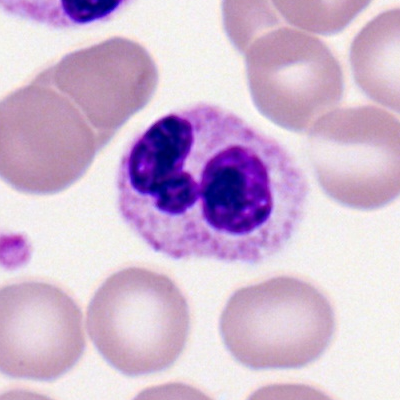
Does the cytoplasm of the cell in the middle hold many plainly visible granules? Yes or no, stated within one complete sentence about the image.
Yes, in the cytoplasm of this cell, many granules are visible.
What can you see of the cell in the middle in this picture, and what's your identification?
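Two lobes make up the nucleus, lying side by side, one on the left and one on the right. No nucleoli are visible in the nucleus. The cytoplasm is plentiful and pale pink. The cell is a segmented neutrophil.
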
